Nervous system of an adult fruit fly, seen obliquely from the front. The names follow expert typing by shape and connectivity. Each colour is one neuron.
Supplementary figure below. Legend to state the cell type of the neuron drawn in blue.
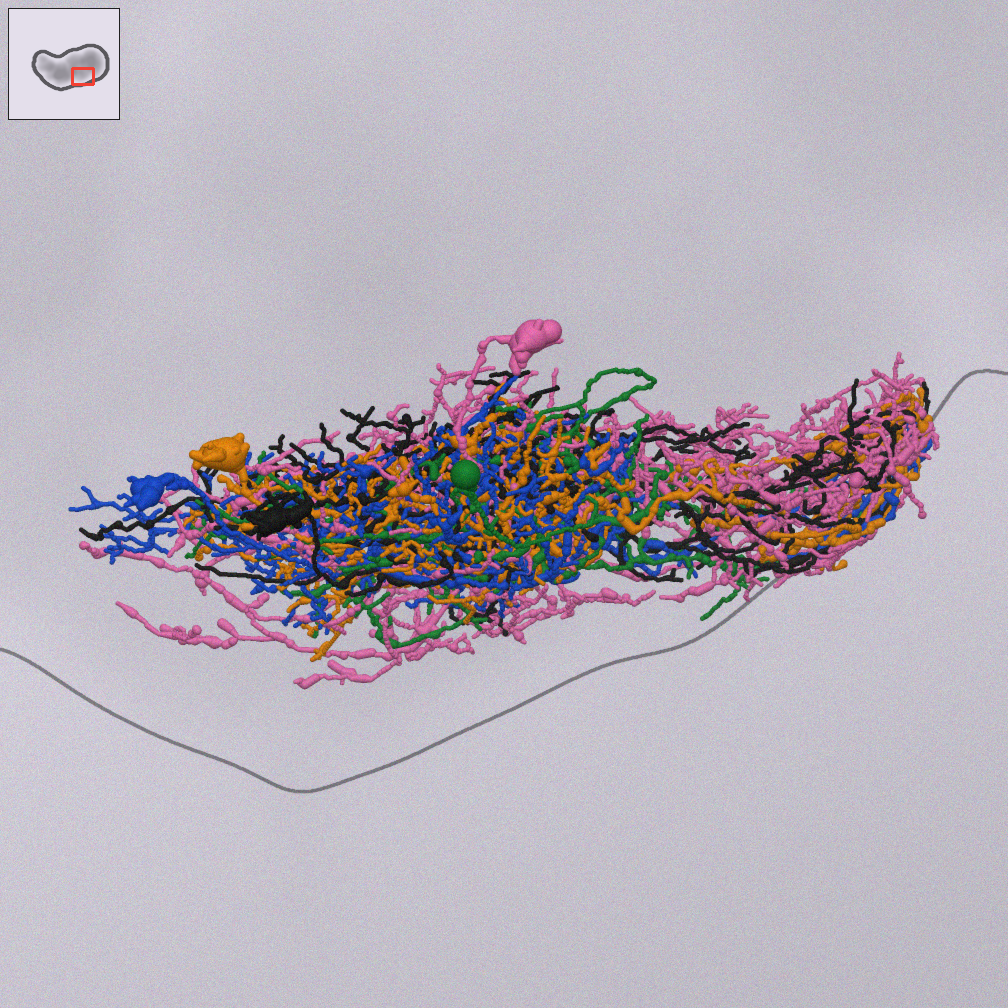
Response: GNG111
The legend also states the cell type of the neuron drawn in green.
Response: GNG357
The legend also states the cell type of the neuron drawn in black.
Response: GNG050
